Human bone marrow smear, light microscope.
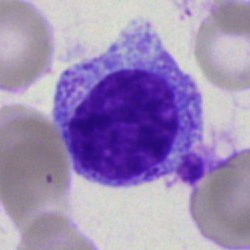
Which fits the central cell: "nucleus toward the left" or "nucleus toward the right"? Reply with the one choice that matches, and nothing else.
Nucleus toward the left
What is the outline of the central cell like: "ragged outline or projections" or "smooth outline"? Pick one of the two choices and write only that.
Ragged outline or projections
